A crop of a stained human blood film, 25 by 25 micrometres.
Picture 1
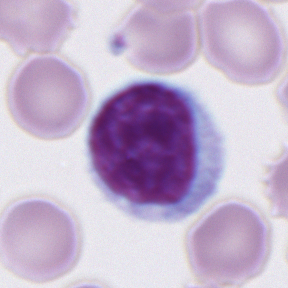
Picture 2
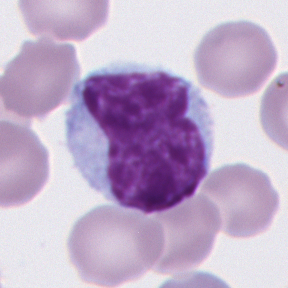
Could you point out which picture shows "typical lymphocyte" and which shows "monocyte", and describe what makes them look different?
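Picture 1 shows a typical lymphocyte and picture 2 a monocyte. The typical lymphocyte has a round, smooth outline and measures about 12 micrometres across; the outline of the monocyte is roughly round. In the typical lymphocyte the nucleus is rounded, without lobes or deep indentation, and fills about 70% of the cell's area.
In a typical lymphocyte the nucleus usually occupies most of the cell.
In the monocyte the nucleus is folded, with a notch on its upper right edge.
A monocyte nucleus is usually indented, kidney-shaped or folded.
The chromatin of the typical lymphocyte is dark purple and coarsely clumped, and no nucleoli are visible in it.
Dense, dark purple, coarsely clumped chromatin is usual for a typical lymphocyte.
The cytoplasm of the typical lymphocyte shows no distinct granules.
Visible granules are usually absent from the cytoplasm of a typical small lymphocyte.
The cytoplasm of the monocyte is pale grey-blue, without coarse granules and without distinct vacuoles.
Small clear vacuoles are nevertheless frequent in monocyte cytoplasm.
The typical lymphocyte touches none of the surrounding red cells, whereas red cells press against the lower right edge of the monocyte.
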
